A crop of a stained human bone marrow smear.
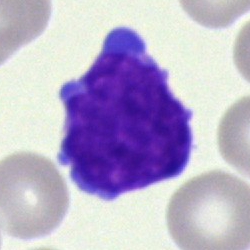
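Blast, central cell, stained human bone marrow smear, light microscope. Outline irregular, small knobby bumps along edge. Rounded pale-blue bleb bulging from top edge. Nucleus a single unlobed mass filling nearly the whole cell. No granules seen in cytoplasm.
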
